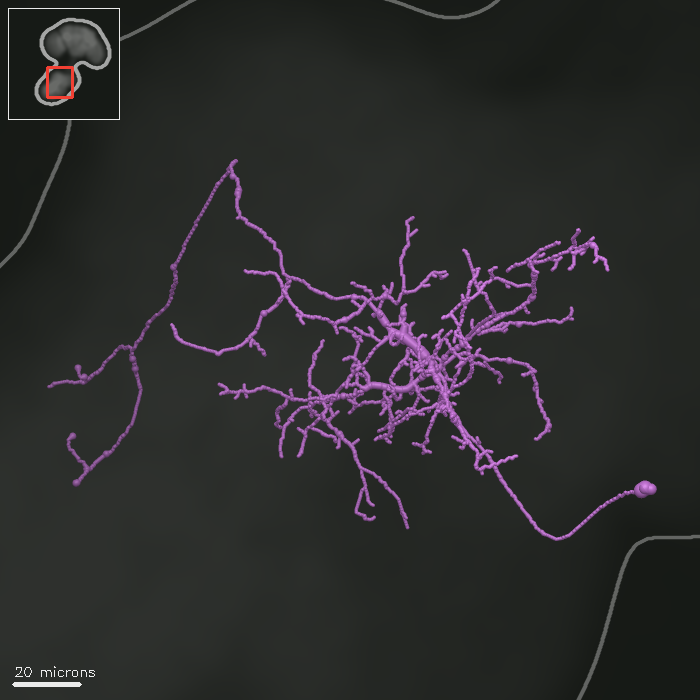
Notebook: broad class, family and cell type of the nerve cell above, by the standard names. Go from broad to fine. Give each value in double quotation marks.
"nerve-cord intrinsic neuron", "hemilineage 08B", "IN08B083_c"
